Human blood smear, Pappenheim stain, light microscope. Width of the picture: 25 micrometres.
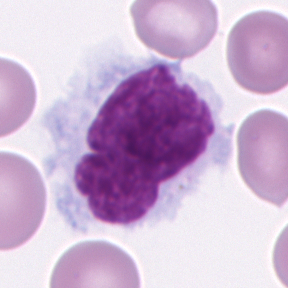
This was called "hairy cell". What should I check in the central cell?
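Going point by point, the outer edge of this hairy cell is ragged and wispy rather than smooth.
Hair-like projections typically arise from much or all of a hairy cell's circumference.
That wispy margin therefore goes with the name. The nucleus measures about 15 by 10 micrometres. Its chromatin is deep purple and mottled, with darker clumps and lighter gaps. Finally, the cytoplasm is pale greyish-blue and widest on the left side of the nucleus.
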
